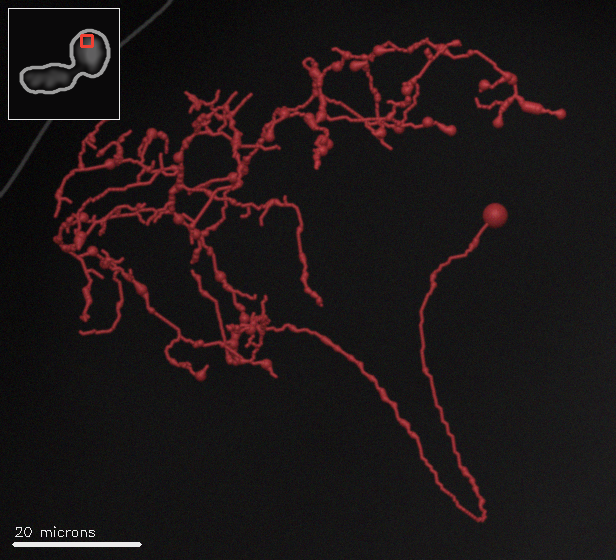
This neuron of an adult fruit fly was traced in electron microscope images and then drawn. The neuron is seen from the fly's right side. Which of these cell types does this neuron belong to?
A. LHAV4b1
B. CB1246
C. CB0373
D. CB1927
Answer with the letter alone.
B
